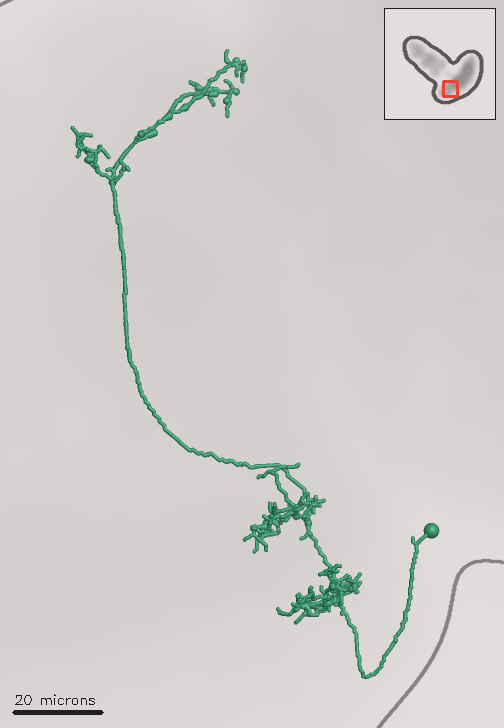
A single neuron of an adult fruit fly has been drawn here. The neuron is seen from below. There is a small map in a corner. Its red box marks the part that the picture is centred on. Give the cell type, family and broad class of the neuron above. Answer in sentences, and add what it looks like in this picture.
The cell type is TmY13. Its family is TmY. It is an optic-lobe intrinsic neuron. The cell body is at the lower right of the picture. By the scale bar it is about 140 microns tall in this view. The picture shows dozens of branch ends.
